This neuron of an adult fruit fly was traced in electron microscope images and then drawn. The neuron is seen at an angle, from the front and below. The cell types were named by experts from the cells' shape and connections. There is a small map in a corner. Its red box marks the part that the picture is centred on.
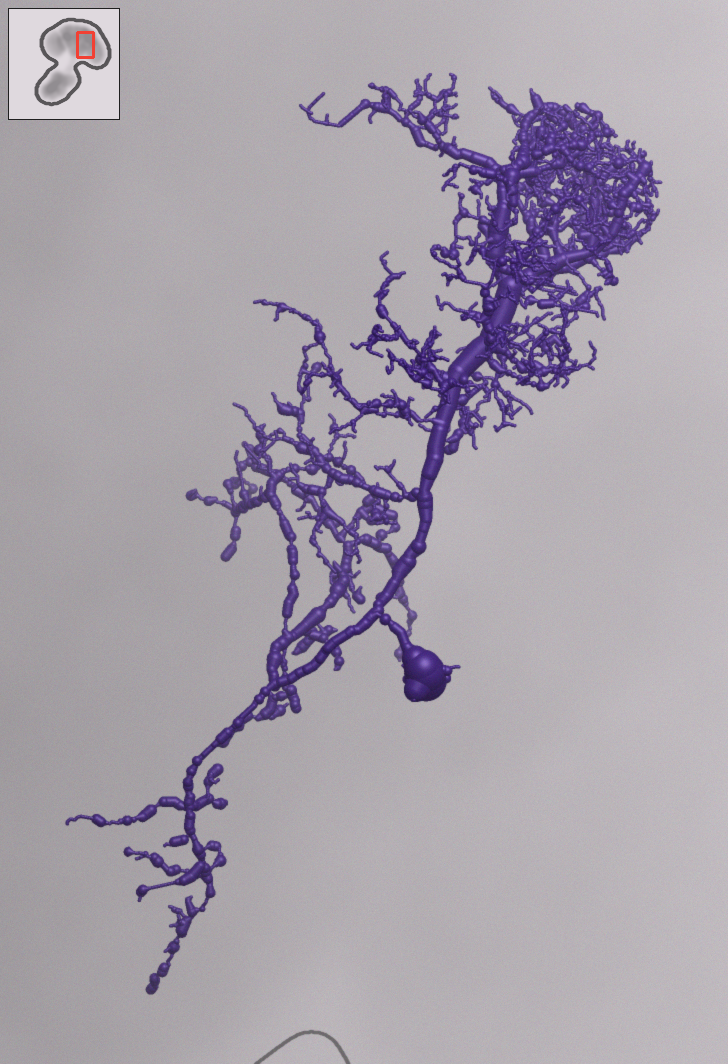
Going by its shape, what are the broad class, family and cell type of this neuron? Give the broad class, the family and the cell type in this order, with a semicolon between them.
central-brain intrinsic neuron; ALON; AL-AST1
